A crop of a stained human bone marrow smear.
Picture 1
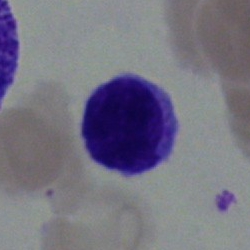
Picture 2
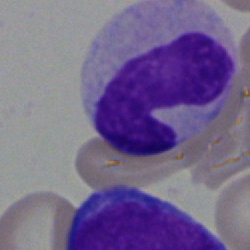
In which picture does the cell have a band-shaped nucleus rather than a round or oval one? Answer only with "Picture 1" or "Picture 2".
Picture 2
